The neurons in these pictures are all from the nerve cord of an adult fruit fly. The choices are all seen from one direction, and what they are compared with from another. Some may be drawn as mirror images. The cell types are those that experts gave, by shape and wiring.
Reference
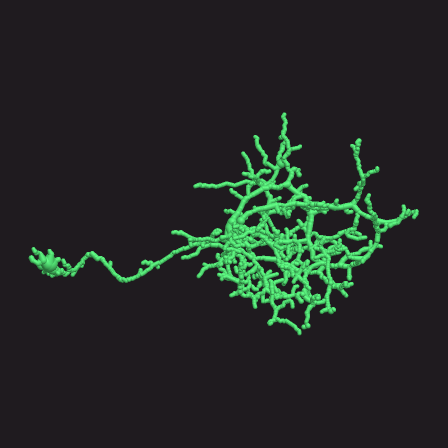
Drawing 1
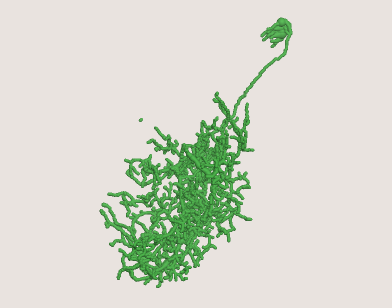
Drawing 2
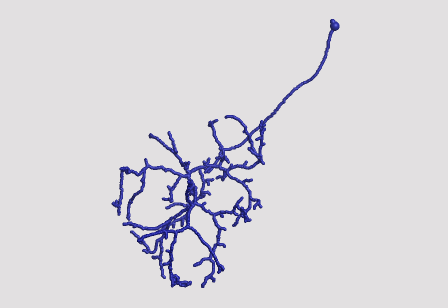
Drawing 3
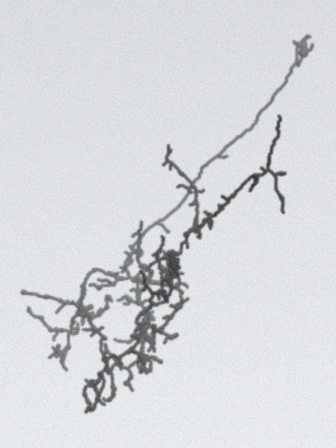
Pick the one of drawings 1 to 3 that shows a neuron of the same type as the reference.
1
